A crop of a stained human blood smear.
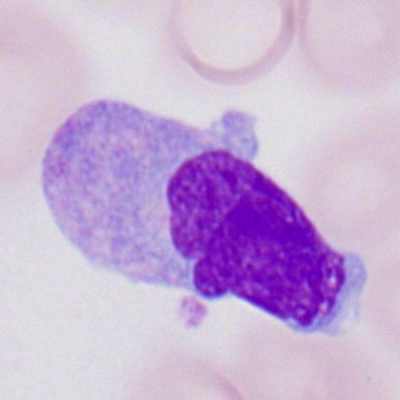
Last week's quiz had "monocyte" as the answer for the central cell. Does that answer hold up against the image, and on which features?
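Point one, outline: irregular, with a small rounded bulge on the upper edge. Point two, nucleus: the chromatin is dense, clumped and deep purple, and no distinct nucleoli can be made out. Point three, cytoplasm: abundant, spreading widely to the left of the nucleus, pale greyish-blue with a lilac tinge, and finely, faintly granular without coarse granules. Against lymphocyte stands the wide spread of cytoplasm.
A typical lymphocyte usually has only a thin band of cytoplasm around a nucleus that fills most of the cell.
For monocyte counts the fine granular texture.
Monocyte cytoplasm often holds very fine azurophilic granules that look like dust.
The name monocyte fits this cell.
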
